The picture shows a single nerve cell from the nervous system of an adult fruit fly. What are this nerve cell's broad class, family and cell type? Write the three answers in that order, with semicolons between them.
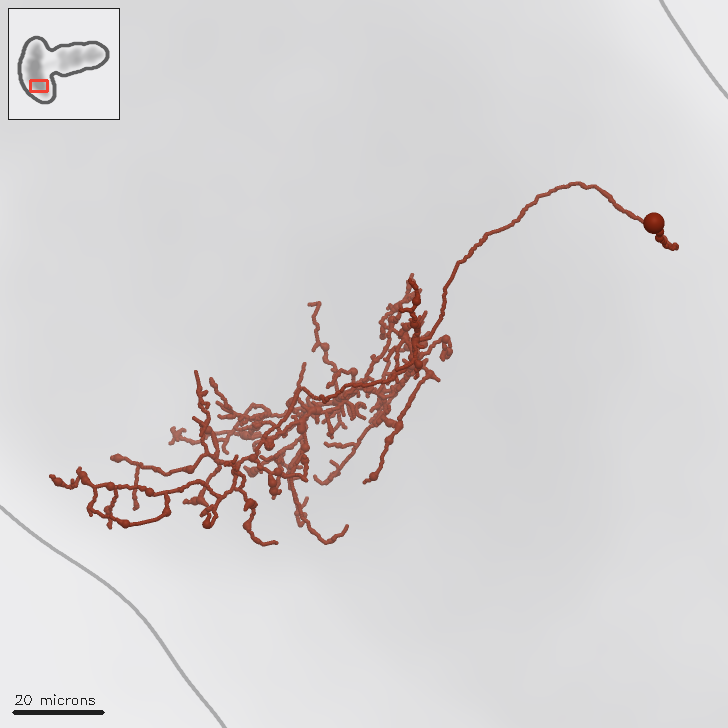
central-brain intrinsic neuron; hemilineage VLPp&l1_anterior; CB2251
